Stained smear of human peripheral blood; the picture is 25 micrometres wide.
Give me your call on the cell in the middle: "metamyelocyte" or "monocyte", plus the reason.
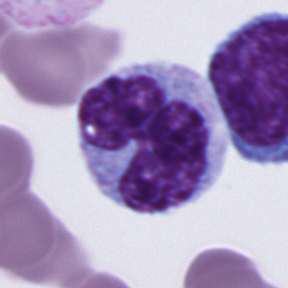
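Monocyte, not metamyelocyte.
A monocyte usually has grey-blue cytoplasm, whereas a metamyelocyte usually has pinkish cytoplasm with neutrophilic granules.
First check, the cytoplasm: here it is pale greyish-blue, not pinkish, which matches the monocyte. Second check, the granules: the cytoplasm holds only fine, faint, dust-like ones. Third check, the outline: round and smooth. Last check, the chromatin: dark purple and clumped, with paler patches between the clumps.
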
